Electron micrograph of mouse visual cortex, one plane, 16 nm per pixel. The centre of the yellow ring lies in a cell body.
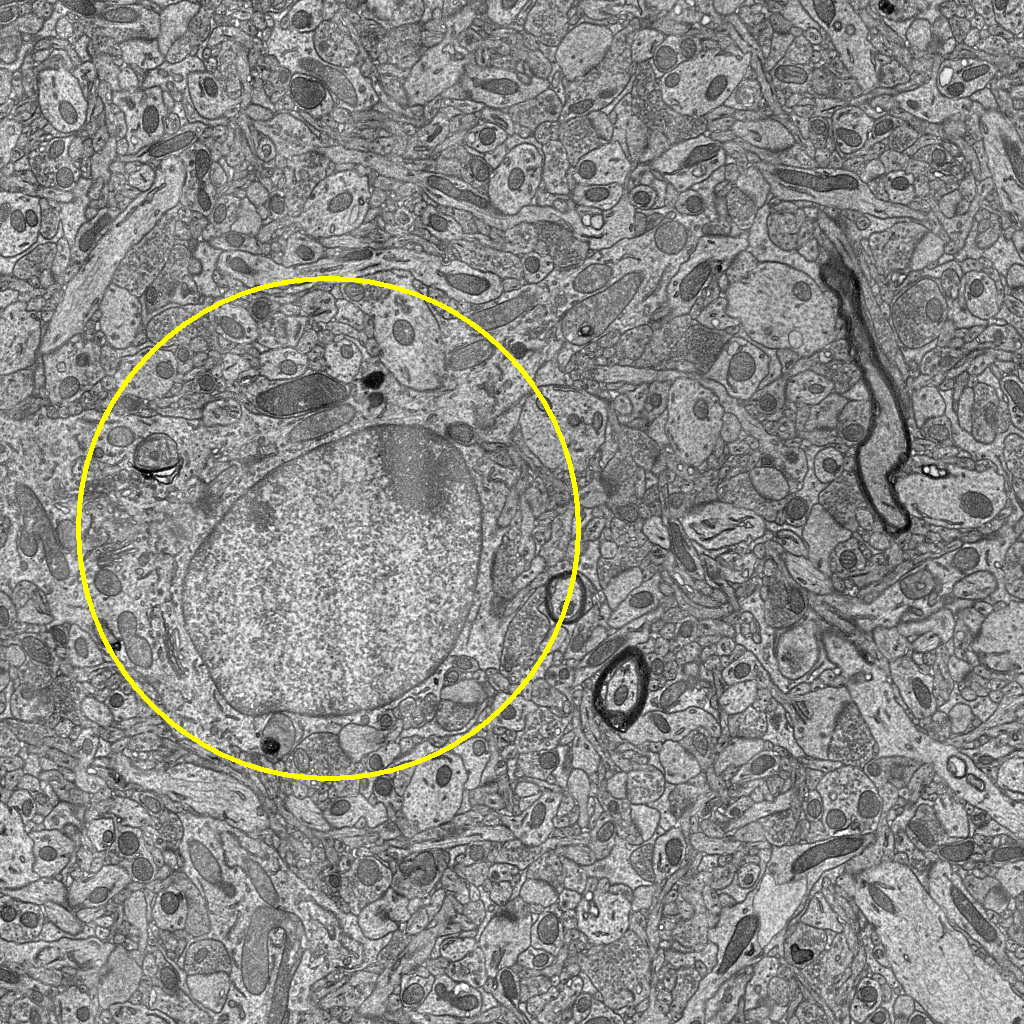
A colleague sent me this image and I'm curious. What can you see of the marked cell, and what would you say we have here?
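In the marked cell, a large oval nucleus lies whole within the ring, bounded by a smoothly running nuclear envelope without deep infoldings. Mitochondria occupy the cytoplasm above the nucleus. Just below its lower edge, a small black dense body sits within a round profile. The marked cell is an astrocyte.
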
